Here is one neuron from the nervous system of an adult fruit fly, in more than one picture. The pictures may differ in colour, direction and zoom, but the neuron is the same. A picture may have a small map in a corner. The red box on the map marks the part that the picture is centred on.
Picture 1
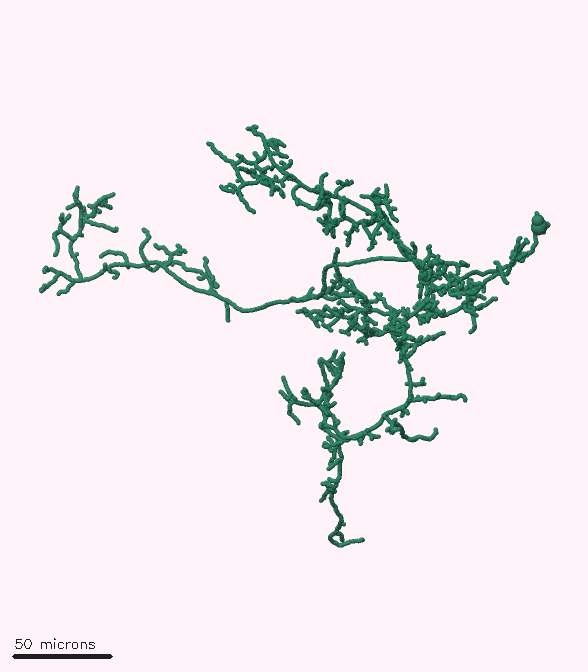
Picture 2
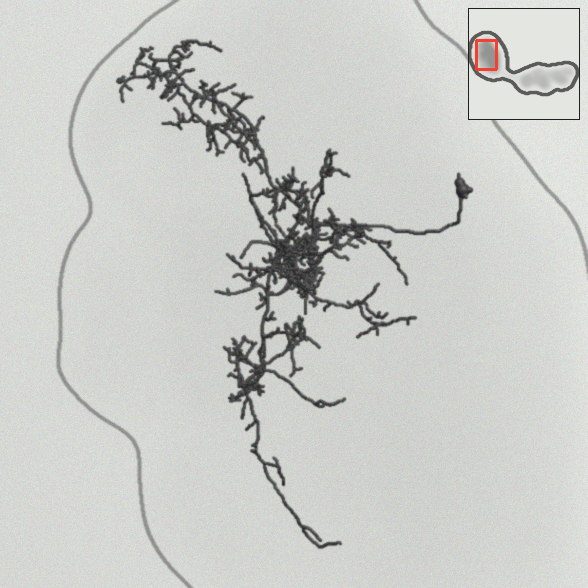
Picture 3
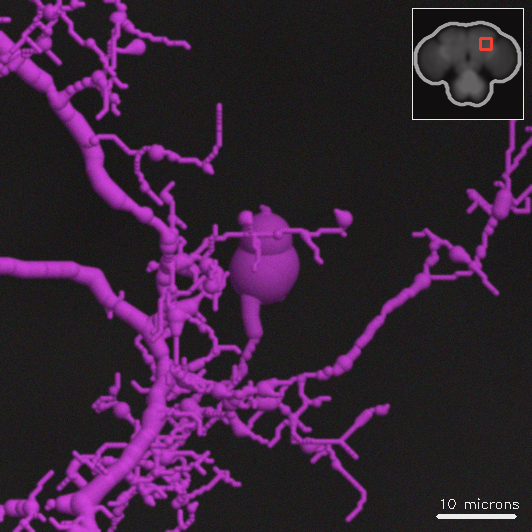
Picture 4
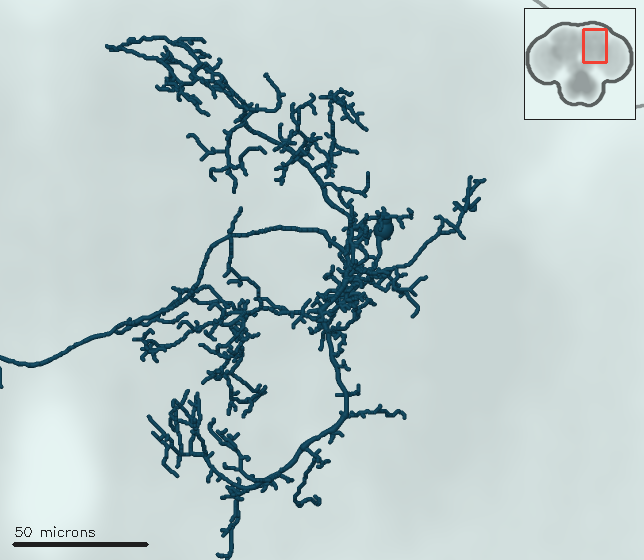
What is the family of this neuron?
hemilineage DL1_ventral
